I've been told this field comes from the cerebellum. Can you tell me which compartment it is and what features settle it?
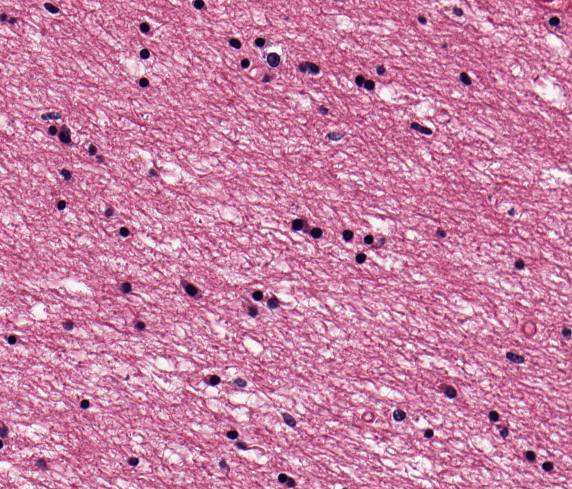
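This is white matter. Its fine fibres run roughly in parallel from upper left toward lower right, and some nuclei line up along them in short rows of two to four, as in the centre. No large cell bodies with big nuclei and abundant cytoplasm are present anywhere.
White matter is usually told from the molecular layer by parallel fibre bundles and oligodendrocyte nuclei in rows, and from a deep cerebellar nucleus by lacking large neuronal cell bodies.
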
